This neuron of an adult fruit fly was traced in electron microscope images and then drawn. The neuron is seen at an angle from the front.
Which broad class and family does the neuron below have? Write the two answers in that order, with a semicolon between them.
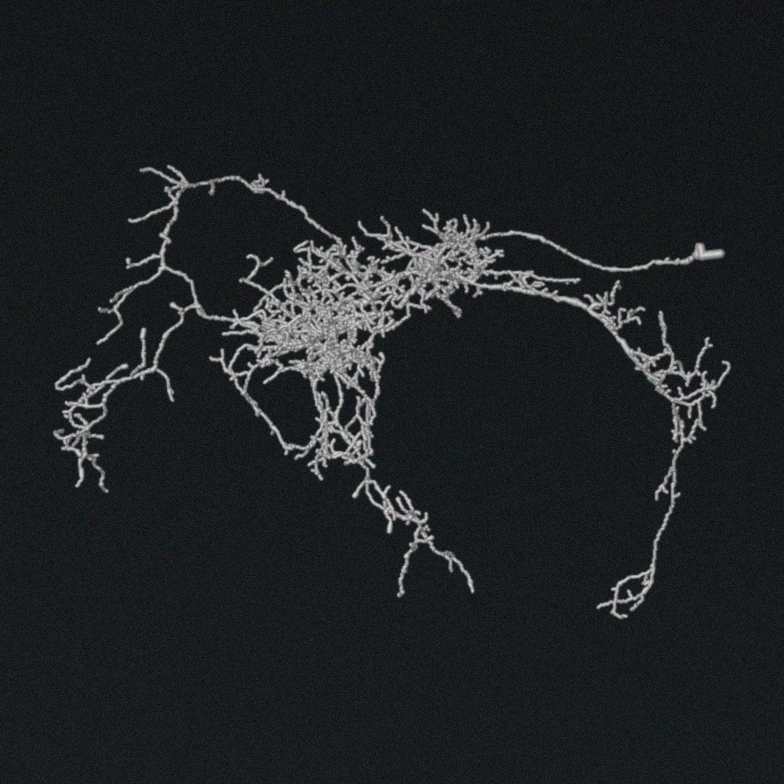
central-brain intrinsic neuron; LHPV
